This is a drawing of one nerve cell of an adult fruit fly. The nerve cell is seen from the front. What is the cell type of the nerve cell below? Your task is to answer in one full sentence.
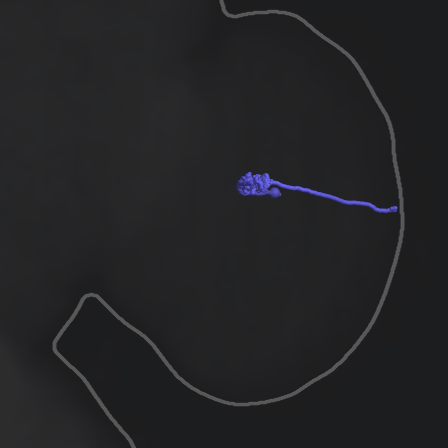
By type, the nerve cell is C3.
